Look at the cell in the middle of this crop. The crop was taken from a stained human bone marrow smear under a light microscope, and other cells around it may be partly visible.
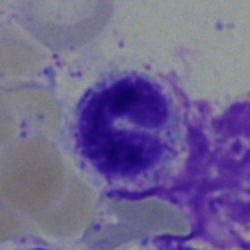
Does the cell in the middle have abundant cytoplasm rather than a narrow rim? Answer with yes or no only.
No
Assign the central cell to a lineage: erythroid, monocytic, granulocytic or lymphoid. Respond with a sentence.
Among the lineages, the granulocytic one is that of the central cell.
